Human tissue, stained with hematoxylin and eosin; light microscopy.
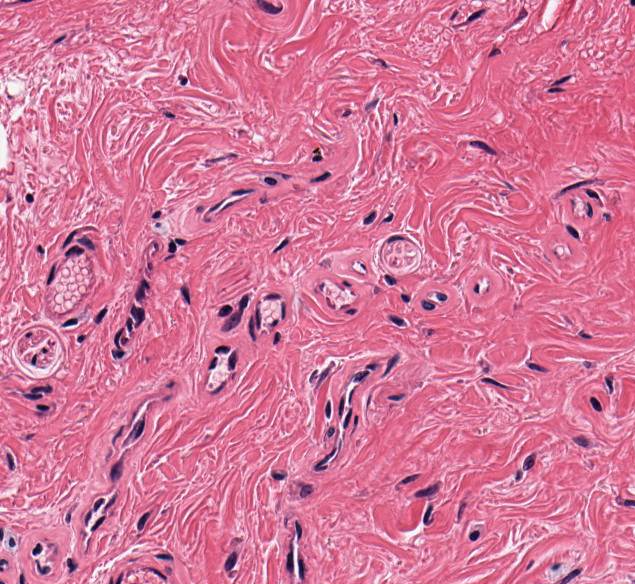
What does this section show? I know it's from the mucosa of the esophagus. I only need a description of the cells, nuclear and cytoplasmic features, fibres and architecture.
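First, dense pink collagen bundles fill the whole field; no epithelium is present. Second, dark, slender, spindle-shaped nuclei are scattered between the bundles, sparse for the amount of collagen. Third, near the left edge at mid-height lies a small round bundle with a finely honeycombed interior.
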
